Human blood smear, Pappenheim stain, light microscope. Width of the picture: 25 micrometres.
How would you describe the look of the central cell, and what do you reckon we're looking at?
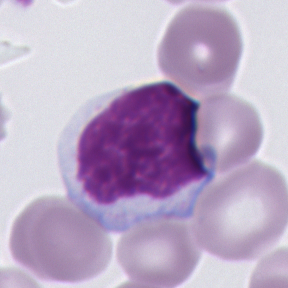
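Size about 14 by 12 micrometres. Nucleus about 12 by 10 micrometres, taking up about 70% of the cell's area, placed off-centre toward the upper right. Chromatin coarsely clumped, dark purple. Cytoplasm deeper blue at its outer edge than in its interior; no granules visible in it. The cell is a large granular lymphocyte.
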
